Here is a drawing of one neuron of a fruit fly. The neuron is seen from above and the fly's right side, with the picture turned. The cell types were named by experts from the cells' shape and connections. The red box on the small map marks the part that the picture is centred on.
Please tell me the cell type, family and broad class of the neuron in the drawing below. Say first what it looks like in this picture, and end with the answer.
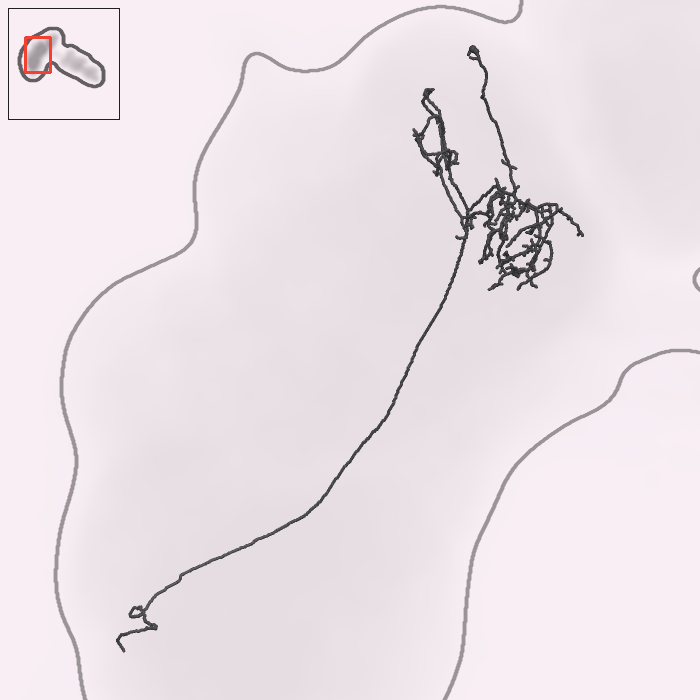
It lies in the brain. In this view it is taller than it is wide. Its cell type is LHAV2g2_a. Its family is hemilineage VLPl2_posterior. Its broad class is central-brain intrinsic neuron.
